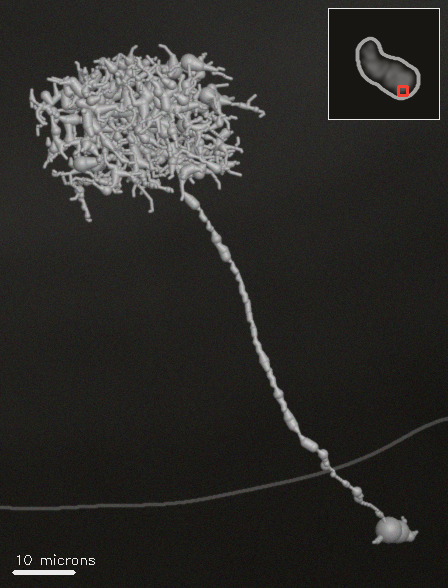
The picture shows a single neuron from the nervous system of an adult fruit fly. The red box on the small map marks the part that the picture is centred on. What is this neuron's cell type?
Pm4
